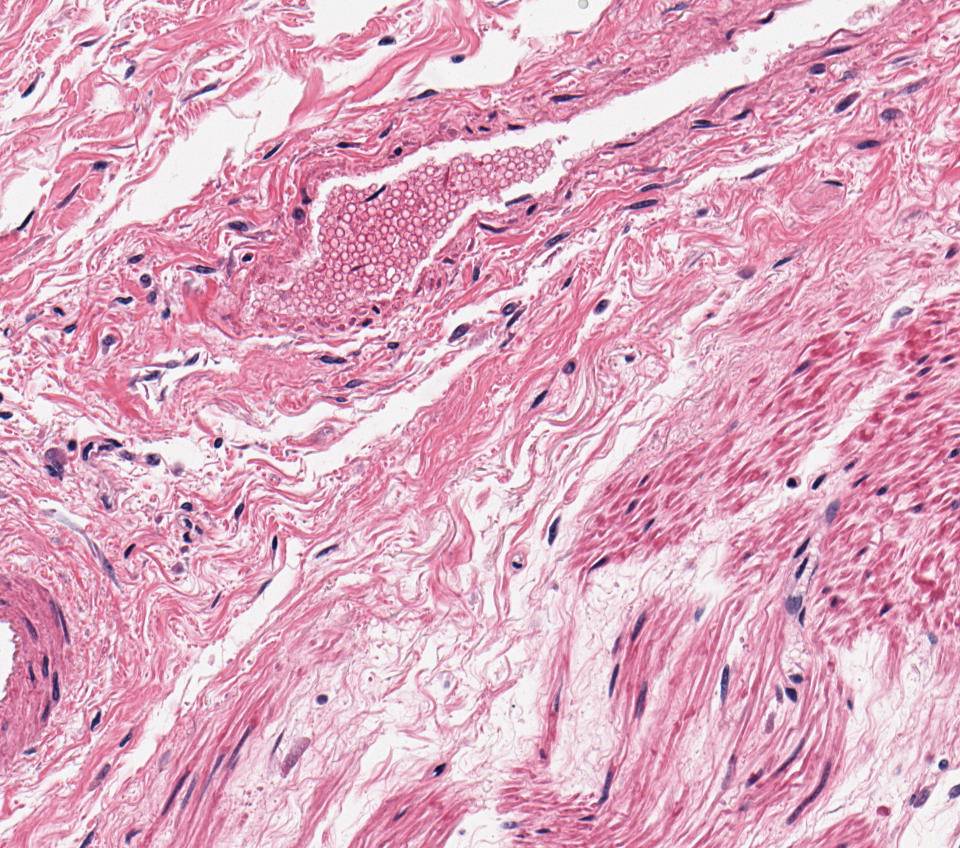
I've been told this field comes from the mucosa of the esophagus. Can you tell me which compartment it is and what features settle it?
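Loose connective tissue is what this field shows.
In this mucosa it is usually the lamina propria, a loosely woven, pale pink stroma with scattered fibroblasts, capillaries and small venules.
Nuclei among its collagen are mostly dark and spindle-shaped. It is distinct from the smooth muscle bundles at lower right, whose nuclei are elongated and blunt-ended.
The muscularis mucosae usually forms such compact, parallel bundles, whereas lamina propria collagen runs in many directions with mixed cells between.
A vessel with a thick cellular wall and an empty lumen lies at the left edge in the lower half.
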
